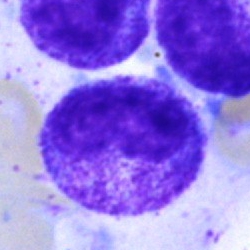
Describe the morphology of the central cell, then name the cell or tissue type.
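Outline first: round to slightly oval. Nucleus next: it sits in the upper part of the cell, and its chromatin stains deep purple. Cytoplasm last: it fills roughly the lower half of the cell. This cell is a metamyelocyte.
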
